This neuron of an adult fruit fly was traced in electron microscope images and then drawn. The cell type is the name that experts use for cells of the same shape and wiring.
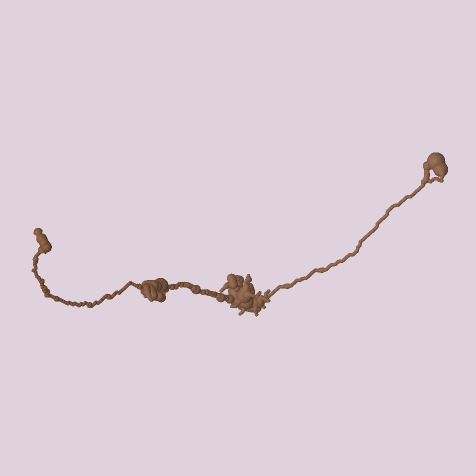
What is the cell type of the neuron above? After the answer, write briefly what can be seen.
The cell type is Tm1. Its broad class is optic-lobe intrinsic neuron. As drawn here it is more than twice as wide as it is tall.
